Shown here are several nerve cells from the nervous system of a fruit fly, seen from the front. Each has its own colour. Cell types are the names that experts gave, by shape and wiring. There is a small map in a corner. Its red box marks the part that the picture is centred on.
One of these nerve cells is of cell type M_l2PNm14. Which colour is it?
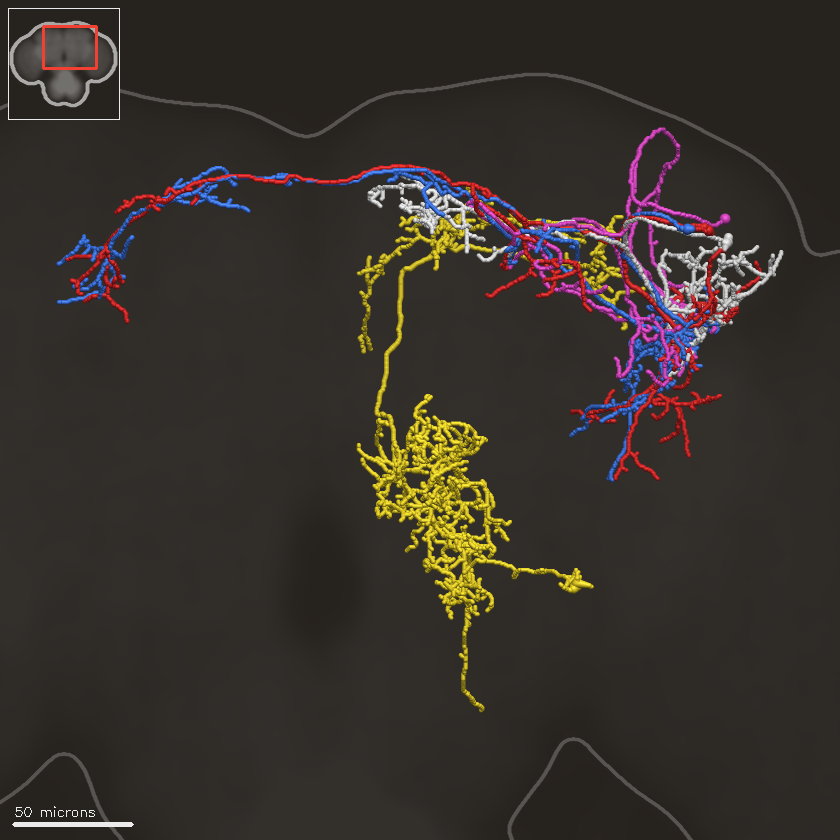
yellow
